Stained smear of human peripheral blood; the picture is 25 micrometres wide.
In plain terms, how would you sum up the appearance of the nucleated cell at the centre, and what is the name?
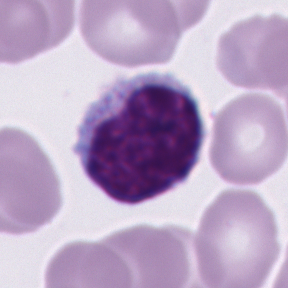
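Narrow crescent of cytoplasm, mainly on the upper-left side of the nucleus. Cytoplasmic edge ragged, not smooth, at the upper left. No vacuoles in the cytoplasm. Chromatin dense and coarsely clumped. Typical lymphocyte.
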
